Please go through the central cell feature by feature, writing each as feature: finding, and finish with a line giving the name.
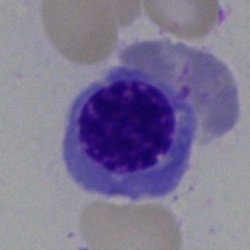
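Chromatin: coarse, in dark clumps separated by lighter spaces
Nucleoli: none seen
Cytoplasm: moderate rim, stained blue
Granules: none in the cytoplasm
Identity: erythroblast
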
